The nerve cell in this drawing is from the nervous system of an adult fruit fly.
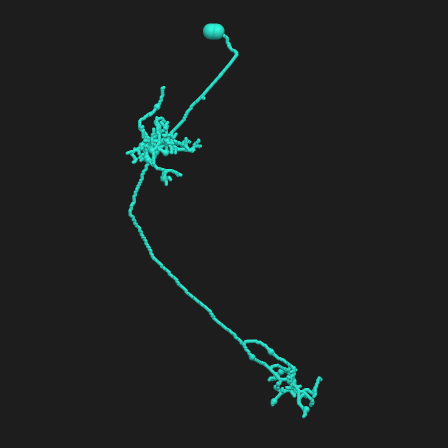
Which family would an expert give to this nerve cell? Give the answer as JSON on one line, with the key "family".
{"family": "Tm"}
